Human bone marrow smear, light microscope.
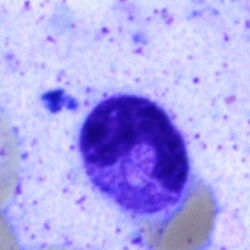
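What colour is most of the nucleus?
Deep, dark purple.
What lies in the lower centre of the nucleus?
A paler, more open-textured patch.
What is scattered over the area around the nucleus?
Small purple specks, on a very light lilac-blue background.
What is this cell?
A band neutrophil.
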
